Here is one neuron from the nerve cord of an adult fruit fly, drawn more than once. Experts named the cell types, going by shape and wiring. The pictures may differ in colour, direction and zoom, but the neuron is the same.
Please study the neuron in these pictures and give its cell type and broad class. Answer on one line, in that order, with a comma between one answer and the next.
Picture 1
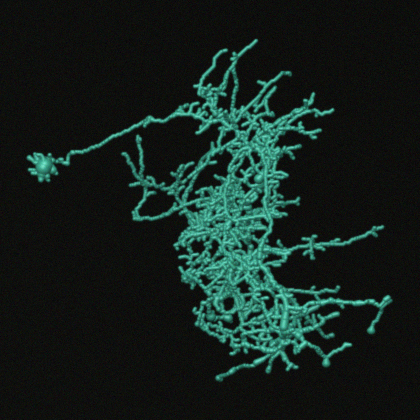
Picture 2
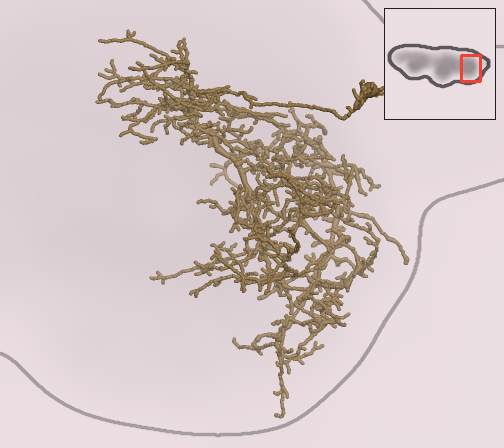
INXXX089, nerve-cord intrinsic neuron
